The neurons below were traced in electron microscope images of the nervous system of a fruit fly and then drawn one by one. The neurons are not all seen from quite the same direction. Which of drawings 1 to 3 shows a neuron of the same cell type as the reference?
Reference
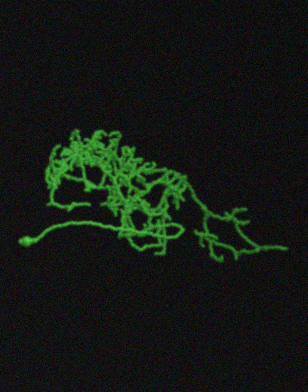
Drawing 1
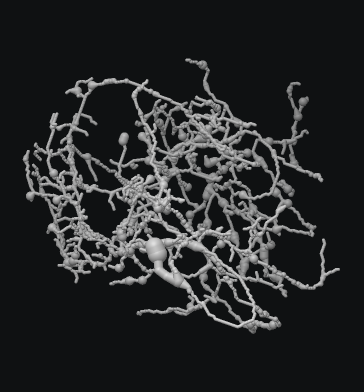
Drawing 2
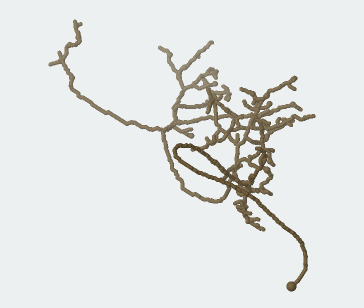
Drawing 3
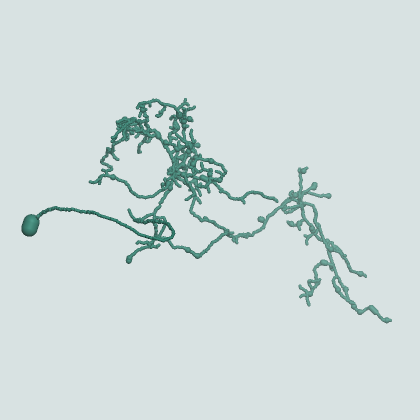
Drawing 3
